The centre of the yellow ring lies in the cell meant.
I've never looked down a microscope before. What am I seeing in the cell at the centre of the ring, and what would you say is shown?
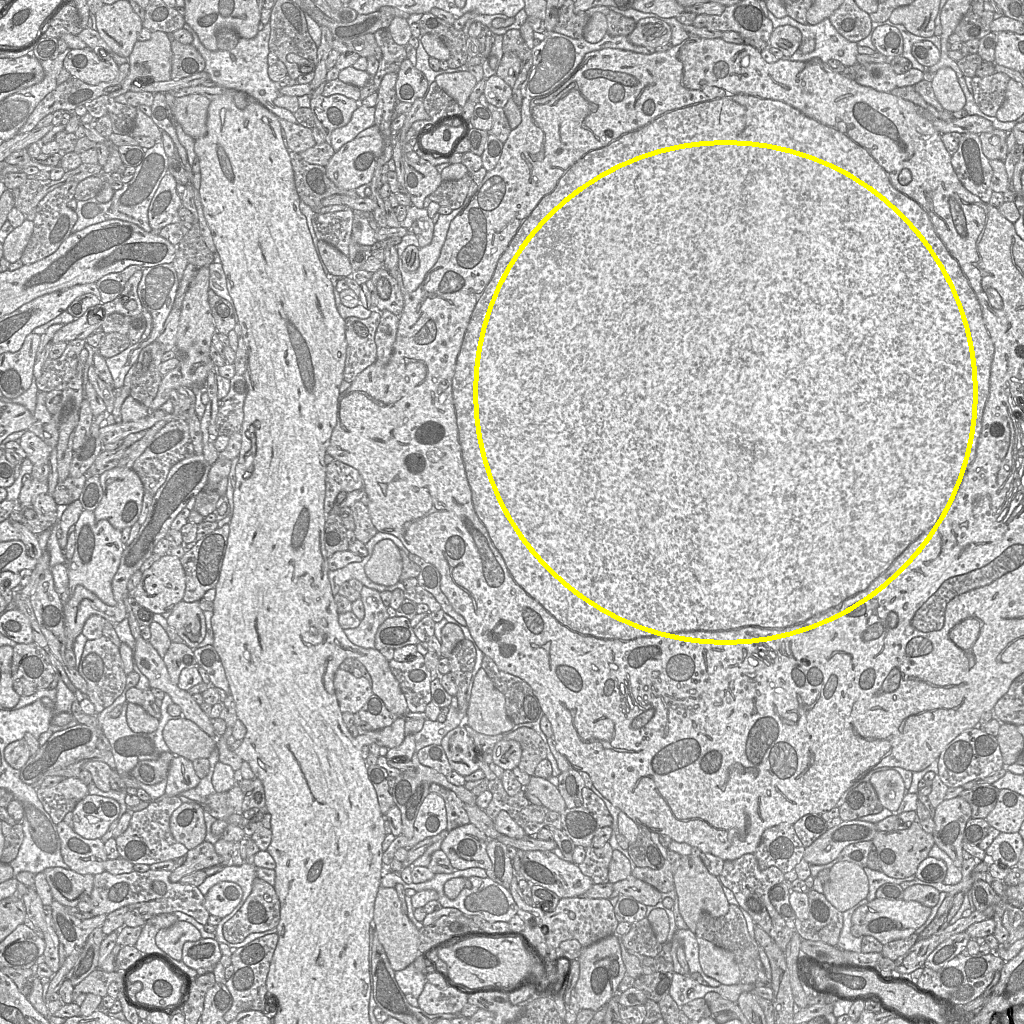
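Begin with the nucleus: it is round, with a smooth outline. Now trace the envelope all the way round, and you will find no deep folds anywhere. Look inside next: the chromatin is pale and finely dispersed throughout the nucleus. Notice too that no thick band of dense chromatin lines the inner face of the envelope. This is an excitatory neuron.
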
